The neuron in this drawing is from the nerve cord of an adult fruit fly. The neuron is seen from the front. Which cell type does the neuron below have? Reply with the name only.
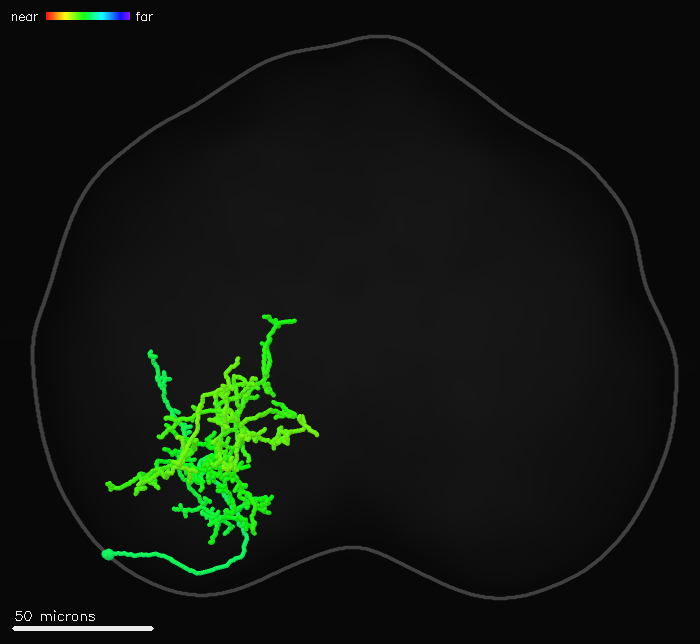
IN20A.22A017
